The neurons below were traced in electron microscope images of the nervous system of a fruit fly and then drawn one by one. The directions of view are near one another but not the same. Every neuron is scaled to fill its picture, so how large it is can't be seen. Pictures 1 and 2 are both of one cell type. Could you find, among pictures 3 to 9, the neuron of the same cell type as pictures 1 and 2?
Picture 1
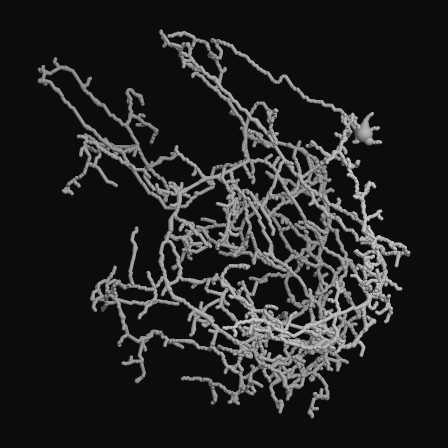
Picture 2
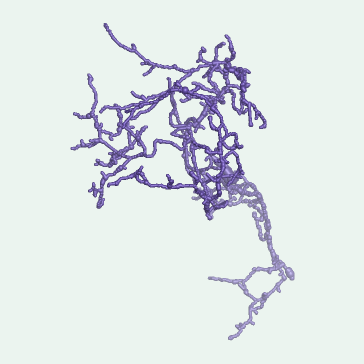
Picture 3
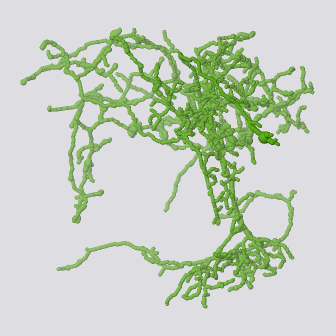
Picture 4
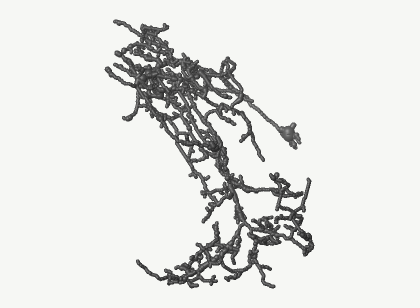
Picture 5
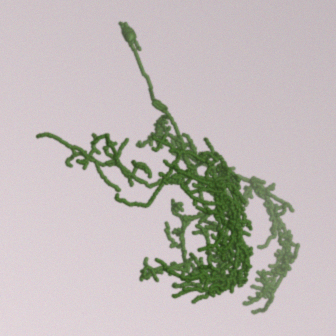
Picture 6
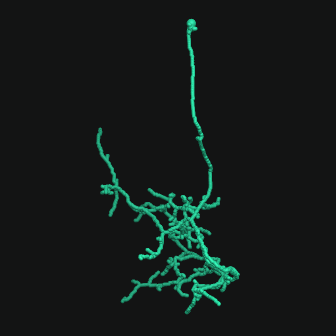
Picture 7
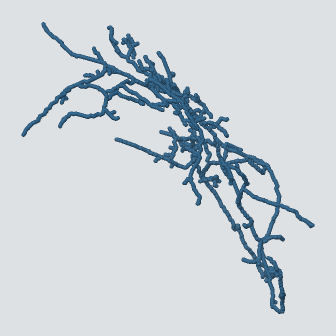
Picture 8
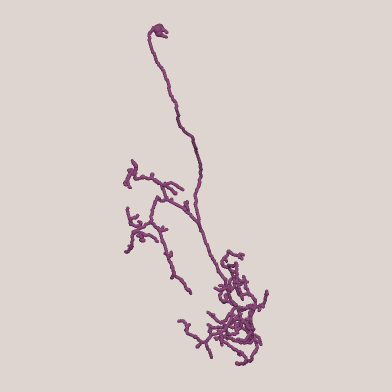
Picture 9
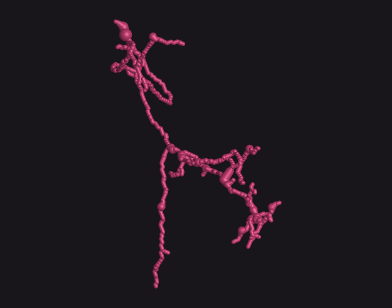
Picture 5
